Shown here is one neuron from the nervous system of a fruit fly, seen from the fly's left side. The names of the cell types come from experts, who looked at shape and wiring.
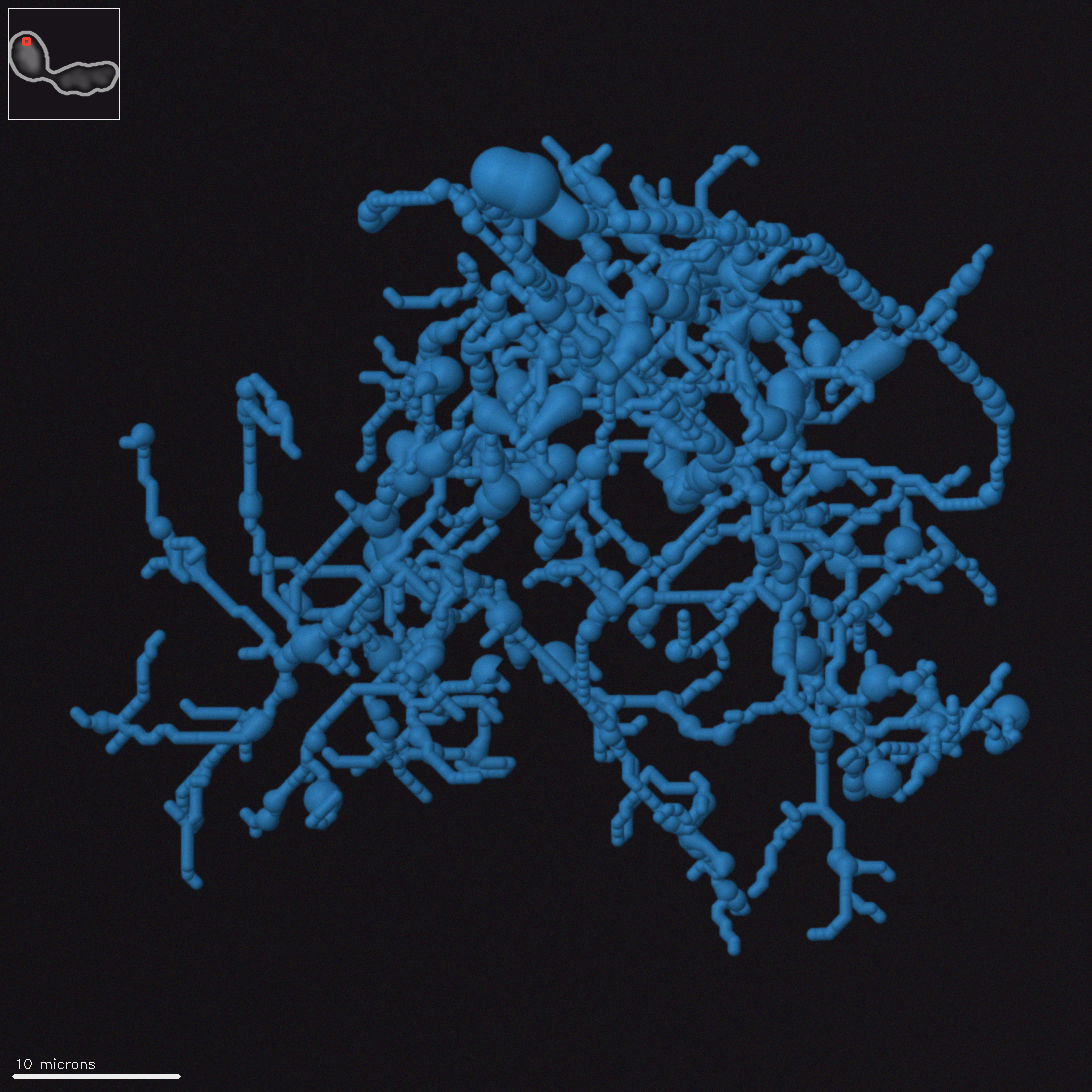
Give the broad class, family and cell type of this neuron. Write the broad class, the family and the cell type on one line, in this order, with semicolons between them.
central-brain intrinsic neuron; hemilineage SLPpm3; CB2105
